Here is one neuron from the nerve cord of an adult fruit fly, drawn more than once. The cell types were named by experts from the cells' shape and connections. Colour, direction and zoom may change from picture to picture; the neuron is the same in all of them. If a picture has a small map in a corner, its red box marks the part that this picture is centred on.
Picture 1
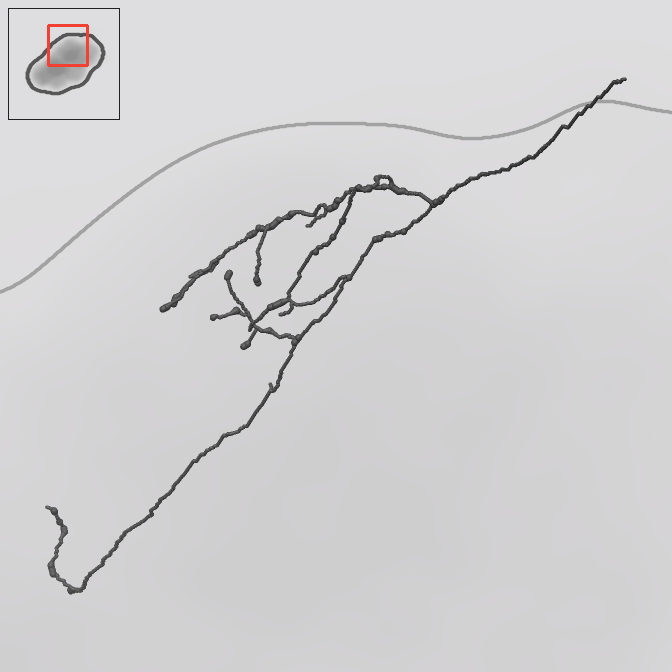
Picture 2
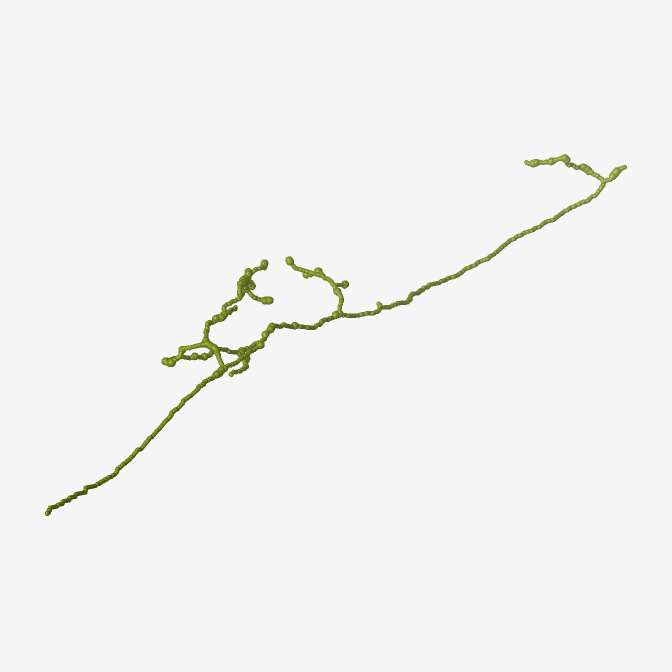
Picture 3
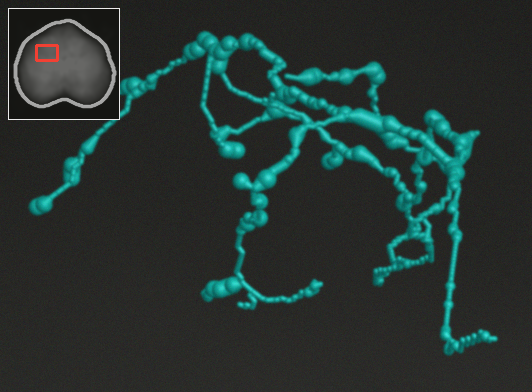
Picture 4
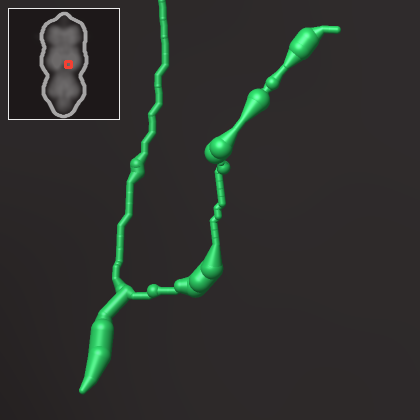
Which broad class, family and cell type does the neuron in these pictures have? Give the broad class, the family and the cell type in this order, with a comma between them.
descending neuron, hemilineage PSp2, DNp16_a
